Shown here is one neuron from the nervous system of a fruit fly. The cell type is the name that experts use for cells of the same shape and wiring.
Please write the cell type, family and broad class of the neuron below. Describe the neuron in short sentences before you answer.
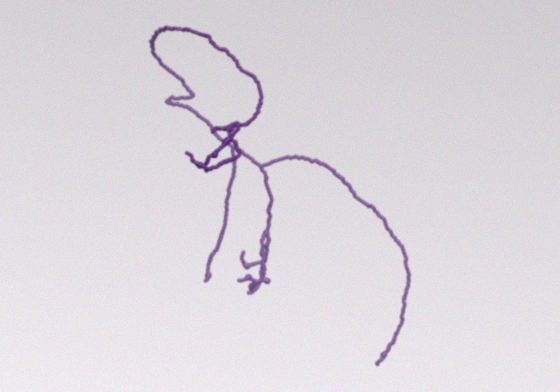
The drawing shows no cell body. It has a dozen or fewer branch ends. Its cell type is ORN_VM5d. Its family is called class olfactory. Its broad class is sensory neuron entering the brain.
